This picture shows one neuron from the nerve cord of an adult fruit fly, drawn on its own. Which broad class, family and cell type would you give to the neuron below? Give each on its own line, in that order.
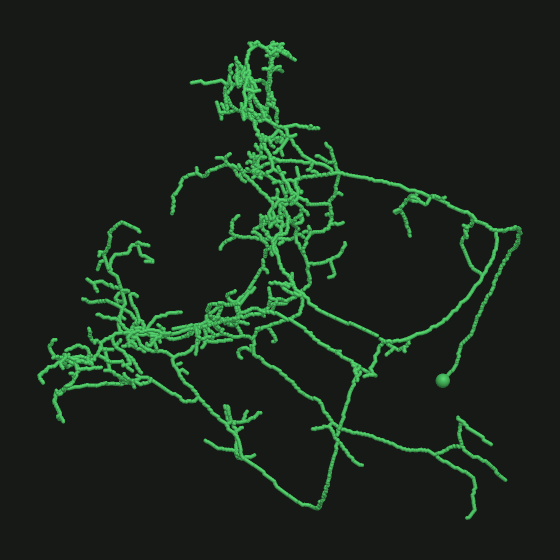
nerve-cord intrinsic neuron
hemilineage 19B
IN19B041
